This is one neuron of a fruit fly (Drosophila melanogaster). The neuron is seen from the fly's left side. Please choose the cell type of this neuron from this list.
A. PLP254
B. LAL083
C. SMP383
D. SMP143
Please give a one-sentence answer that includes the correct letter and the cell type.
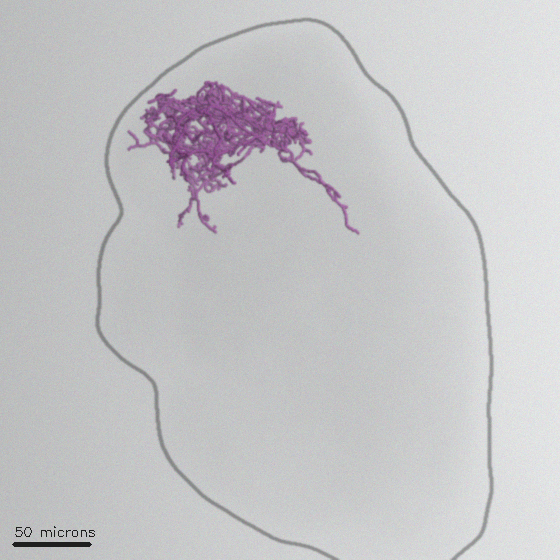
The cell type to which the neuron belongs is option D, SMP143.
